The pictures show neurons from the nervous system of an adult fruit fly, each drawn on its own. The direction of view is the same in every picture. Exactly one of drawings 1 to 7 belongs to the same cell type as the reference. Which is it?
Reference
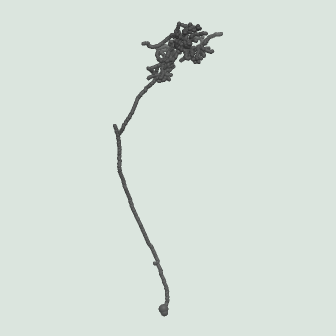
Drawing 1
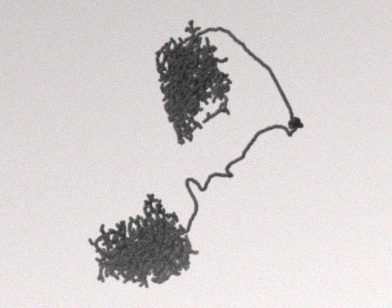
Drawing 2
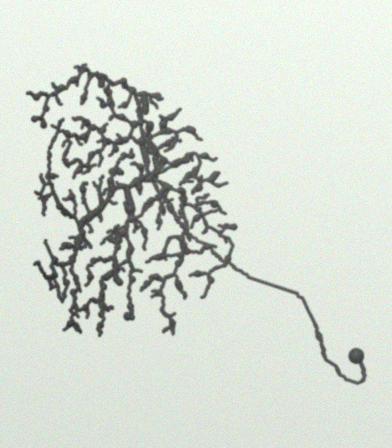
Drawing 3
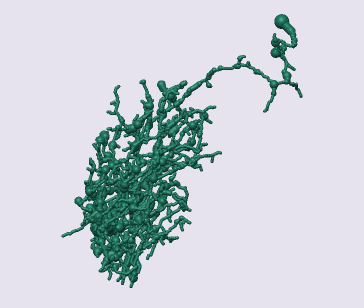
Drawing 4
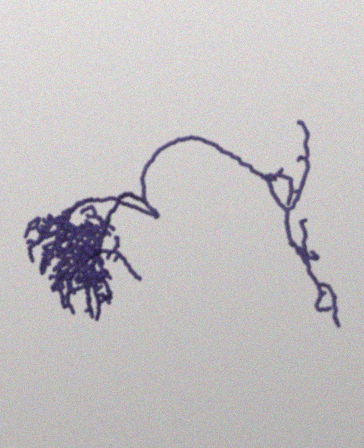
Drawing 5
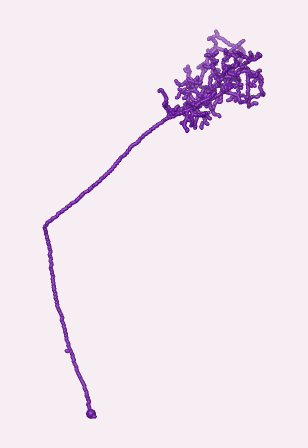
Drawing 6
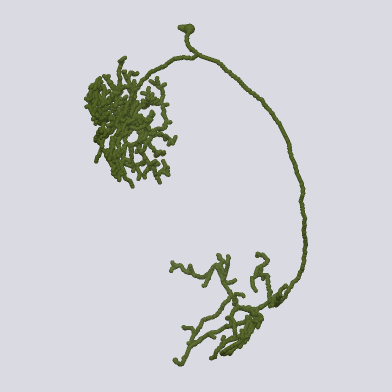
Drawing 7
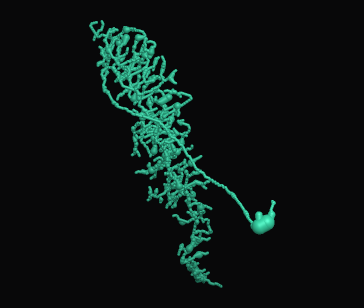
Drawing 5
